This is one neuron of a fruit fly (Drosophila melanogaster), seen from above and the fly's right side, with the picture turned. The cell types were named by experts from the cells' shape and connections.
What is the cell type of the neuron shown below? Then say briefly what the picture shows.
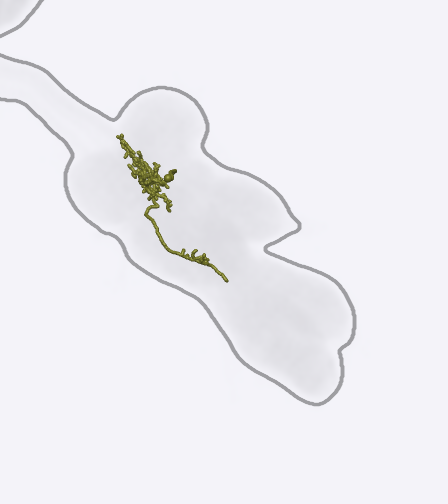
It is of cell type IN11A036. Its broad class is nerve-cord intrinsic neuron. It is in the nerve cord and does not reach the brain. As drawn here it is taller than it is wide.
